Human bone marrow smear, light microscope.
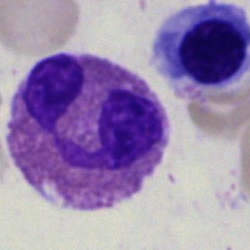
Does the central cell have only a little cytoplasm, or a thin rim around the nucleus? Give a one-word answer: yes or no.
No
